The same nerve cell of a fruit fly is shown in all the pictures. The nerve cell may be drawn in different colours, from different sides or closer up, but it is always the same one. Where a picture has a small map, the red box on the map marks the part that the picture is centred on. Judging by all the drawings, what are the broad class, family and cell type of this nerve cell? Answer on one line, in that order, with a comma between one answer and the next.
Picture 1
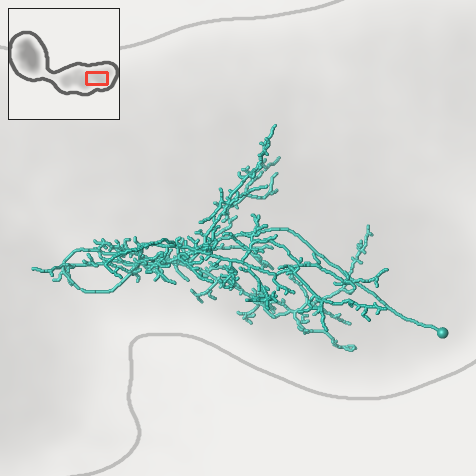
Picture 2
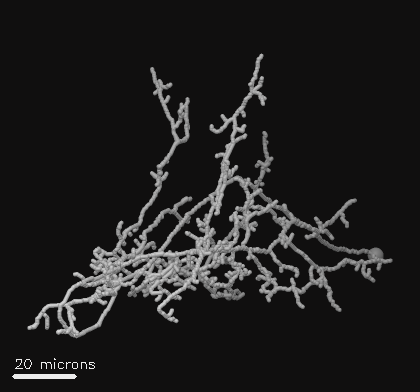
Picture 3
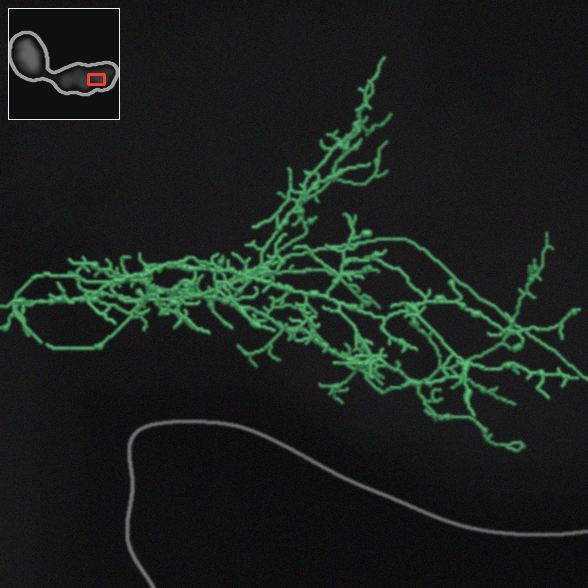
nerve-cord intrinsic neuron, hemilineage 00A, IN00A031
